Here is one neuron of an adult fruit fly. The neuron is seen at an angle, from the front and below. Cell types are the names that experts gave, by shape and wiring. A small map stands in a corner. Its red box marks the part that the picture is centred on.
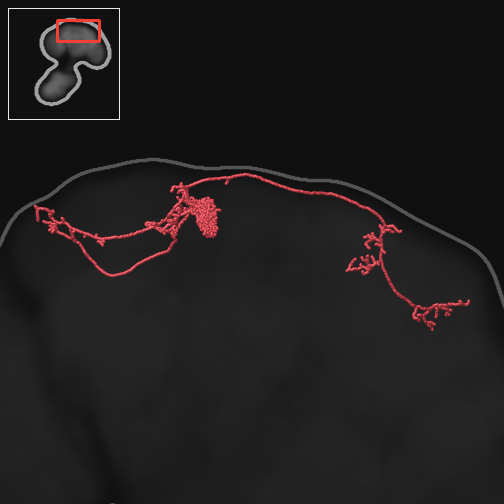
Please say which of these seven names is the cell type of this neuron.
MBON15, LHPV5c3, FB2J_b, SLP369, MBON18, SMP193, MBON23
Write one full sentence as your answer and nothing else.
The cell type for the neuron is MBON18.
